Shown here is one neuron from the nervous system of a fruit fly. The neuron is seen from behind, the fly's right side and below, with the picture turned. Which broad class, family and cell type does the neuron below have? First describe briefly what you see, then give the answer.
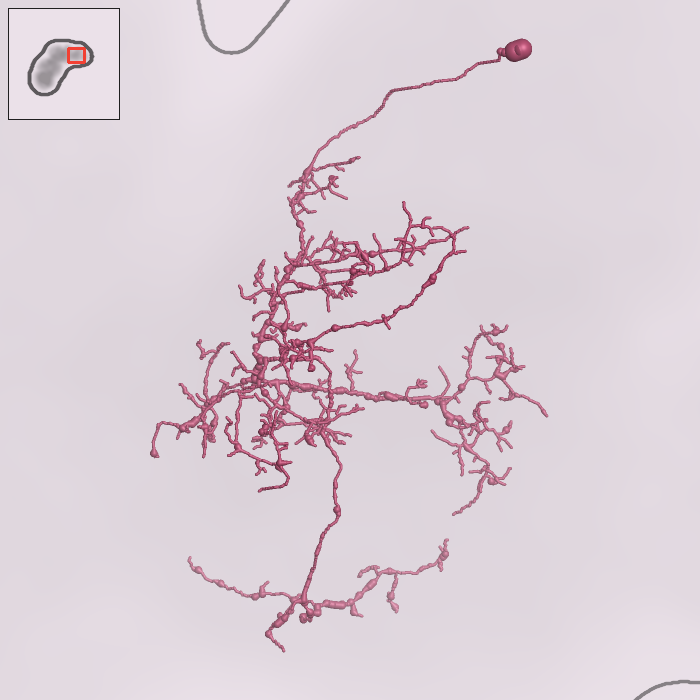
The cell body can be seen at the upper right of the picture. The picture shows more than a hundred branch ends. Its broad class is nerve-cord intrinsic neuron. Its family is hemilineage 13B. Its cell type is IN13B034.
